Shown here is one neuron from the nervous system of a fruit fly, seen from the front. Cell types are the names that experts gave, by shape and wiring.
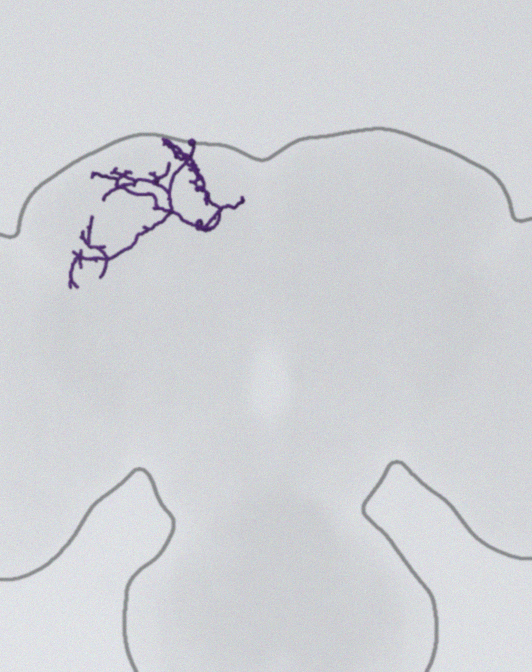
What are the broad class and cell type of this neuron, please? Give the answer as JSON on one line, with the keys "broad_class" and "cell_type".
{"broad_class": "central-brain intrinsic neuron", "cell_type": "CB3050"}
